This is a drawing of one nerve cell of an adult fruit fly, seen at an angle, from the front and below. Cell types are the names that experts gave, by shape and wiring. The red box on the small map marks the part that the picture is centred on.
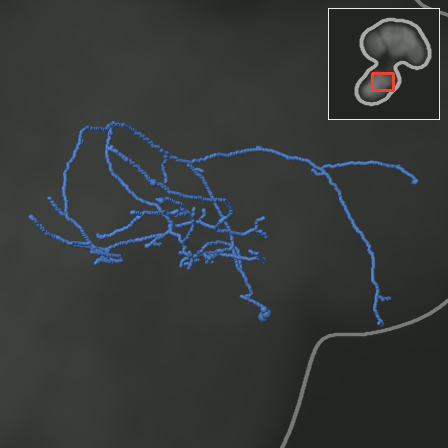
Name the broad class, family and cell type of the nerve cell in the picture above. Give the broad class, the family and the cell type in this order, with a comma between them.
nerve-cord intrinsic neuron, hemilineage 12B, IN12B035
